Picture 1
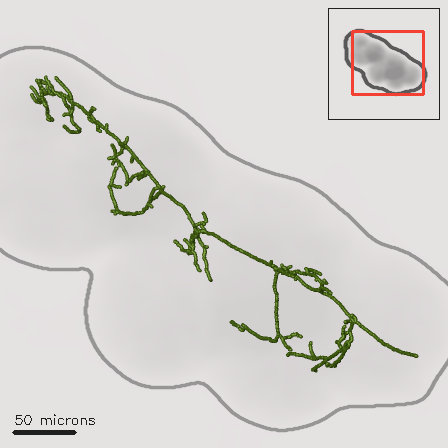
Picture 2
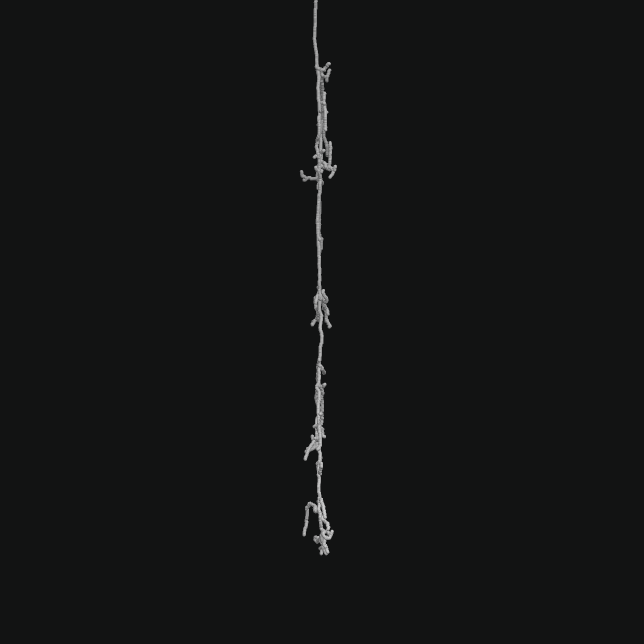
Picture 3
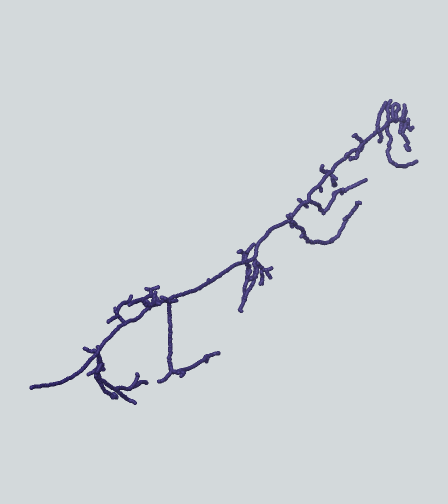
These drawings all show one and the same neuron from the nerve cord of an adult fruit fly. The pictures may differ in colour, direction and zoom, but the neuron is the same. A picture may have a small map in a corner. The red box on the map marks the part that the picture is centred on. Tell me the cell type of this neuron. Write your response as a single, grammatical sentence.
It is as DNg22 that this neuron is typed.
